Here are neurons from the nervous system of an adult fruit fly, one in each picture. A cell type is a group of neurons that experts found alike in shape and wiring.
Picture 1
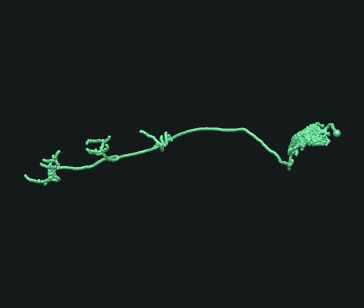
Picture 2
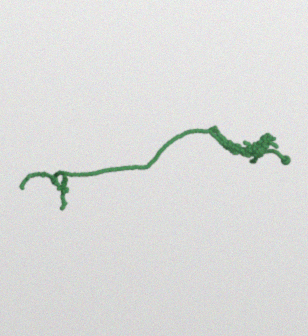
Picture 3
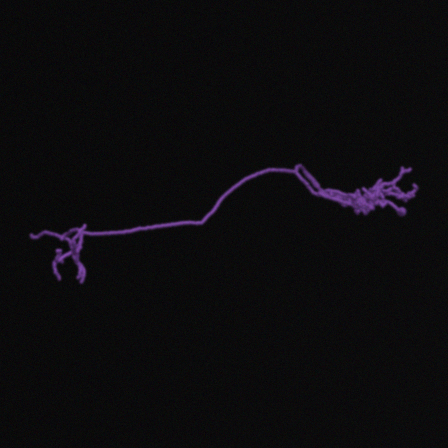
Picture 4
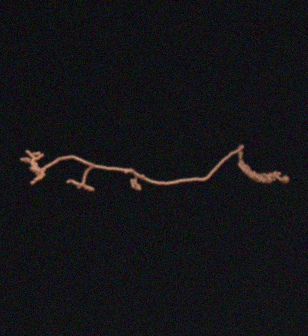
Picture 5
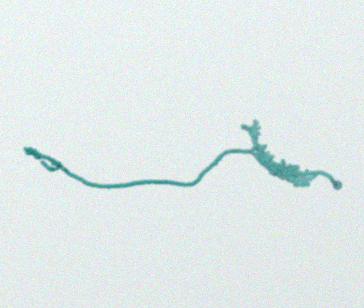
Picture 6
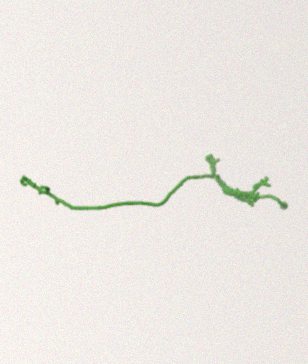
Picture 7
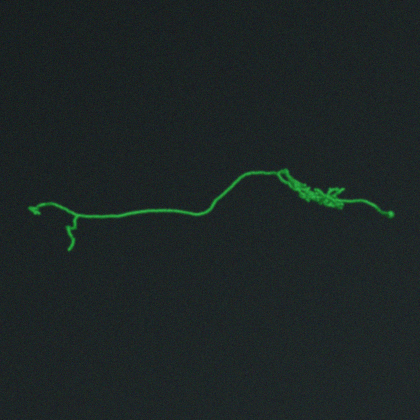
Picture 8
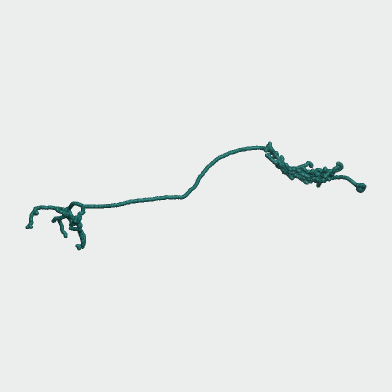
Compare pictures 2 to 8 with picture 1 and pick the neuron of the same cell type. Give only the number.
4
